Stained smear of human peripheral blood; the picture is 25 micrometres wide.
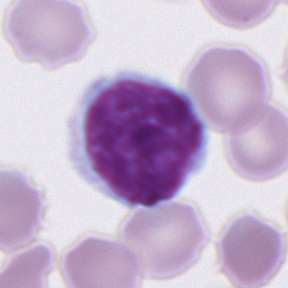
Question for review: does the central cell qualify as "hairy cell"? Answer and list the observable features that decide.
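Hairy cell does not fit; this is a typical lymphocyte. Cytoplasm amount: only a thin rim around the nucleus.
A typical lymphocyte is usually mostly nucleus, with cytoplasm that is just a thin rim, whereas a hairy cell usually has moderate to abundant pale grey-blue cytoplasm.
On amount, then, the cell sides with typical lymphocyte and against hairy cell. Cytoplasm colour: pale blue.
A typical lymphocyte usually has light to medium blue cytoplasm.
Granules: none are visible.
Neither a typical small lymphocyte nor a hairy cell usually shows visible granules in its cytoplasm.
This point therefore fits both names. Nucleus: round, about 11 micrometres across, deep purple, with dense, coarsely clumped chromatin. Margin: faintly ragged and frayed on the left.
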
